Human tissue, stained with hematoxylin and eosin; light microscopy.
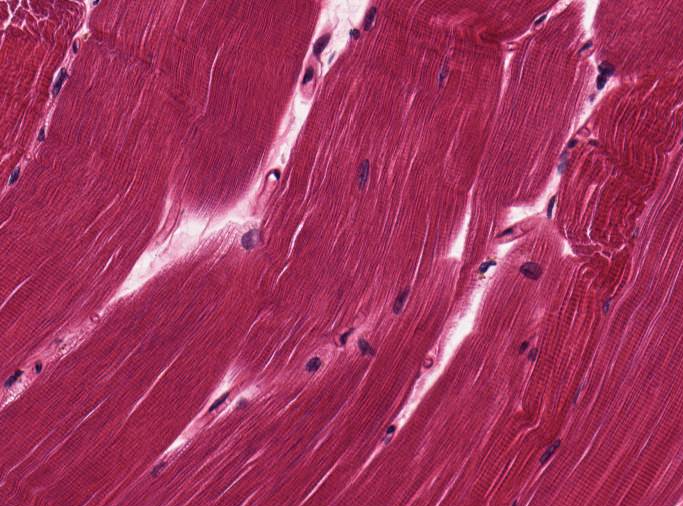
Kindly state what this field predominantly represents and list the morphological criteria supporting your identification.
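Skeletal muscle is the main tissue here. Looking across the fibres, I find fine cross-striations throughout, and deep pink-red cytoplasm. Most nuclei sit at the fibre edges or along the pale gaps between fibres.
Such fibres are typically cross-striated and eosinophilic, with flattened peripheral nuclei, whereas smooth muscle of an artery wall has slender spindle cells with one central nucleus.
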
